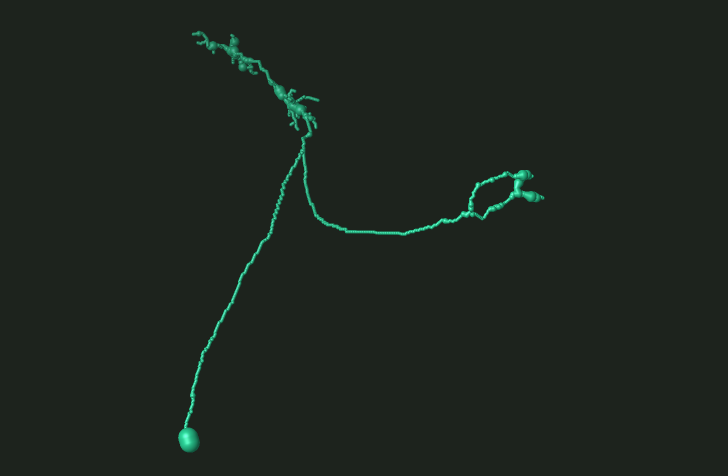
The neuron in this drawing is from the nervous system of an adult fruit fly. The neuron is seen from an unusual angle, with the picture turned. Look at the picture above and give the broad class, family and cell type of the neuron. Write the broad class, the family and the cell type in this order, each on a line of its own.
optic-lobe intrinsic neuron
T
T2a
